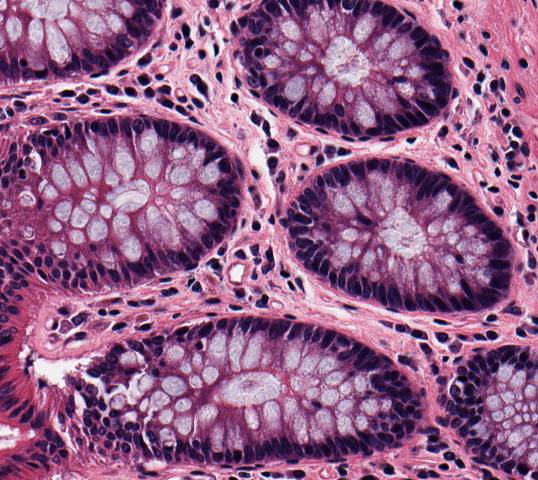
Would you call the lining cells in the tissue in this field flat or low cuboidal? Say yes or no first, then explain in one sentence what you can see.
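No. Each gland is lined by a single layer of tall columnar epithelial cells.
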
